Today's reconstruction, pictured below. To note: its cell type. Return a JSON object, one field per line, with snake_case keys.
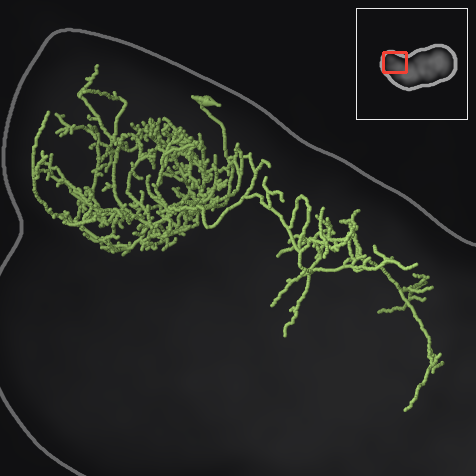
{
 "cell_type": "INXXX231"
}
